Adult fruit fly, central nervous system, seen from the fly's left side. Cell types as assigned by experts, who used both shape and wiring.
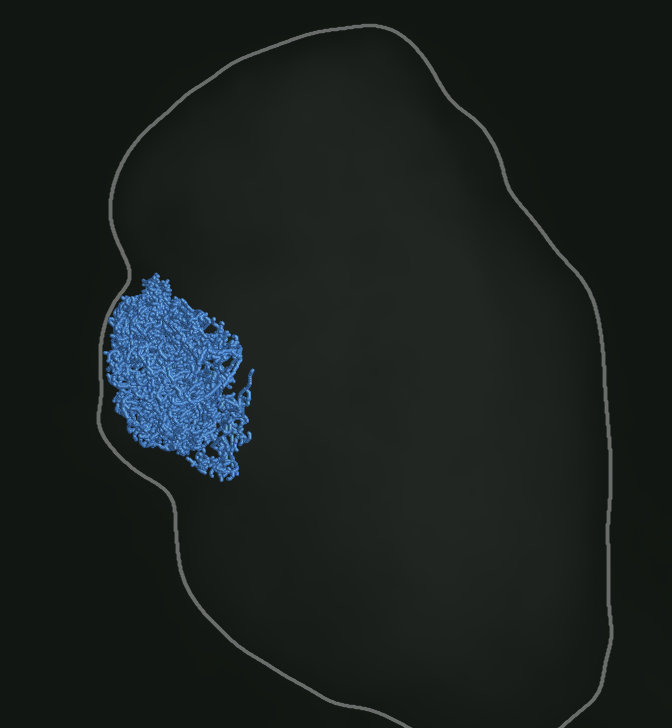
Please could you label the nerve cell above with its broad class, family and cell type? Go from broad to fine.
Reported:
central-brain intrinsic neuron; hemilineage ALl1_dorsal; lLN2T_e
